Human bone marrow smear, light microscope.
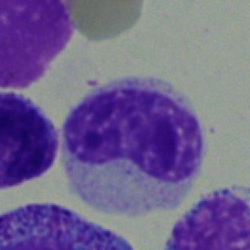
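Metamyelocyte in a stained human bone marrow smear. Notice the kidney-shaped nucleus, its indentation facing downward, lying in the upper part of the cell. The cytoplasm is pale grey-blue; see how it spreads into a wide area below the nucleus but leaves only a thin rim above it.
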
